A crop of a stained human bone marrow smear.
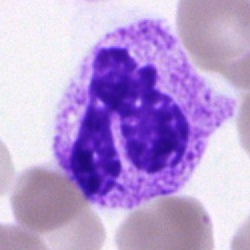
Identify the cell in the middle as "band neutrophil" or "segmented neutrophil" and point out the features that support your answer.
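This is a segmented neutrophil, not a band neutrophil. Its nucleus is divided into lobes joined in a curved, horseshoe-like arrangement.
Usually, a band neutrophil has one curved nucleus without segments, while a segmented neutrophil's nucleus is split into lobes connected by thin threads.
The chromatin is dense, dark purple and clumped. The cytoplasm is abundant and pale pinkish-lilac.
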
